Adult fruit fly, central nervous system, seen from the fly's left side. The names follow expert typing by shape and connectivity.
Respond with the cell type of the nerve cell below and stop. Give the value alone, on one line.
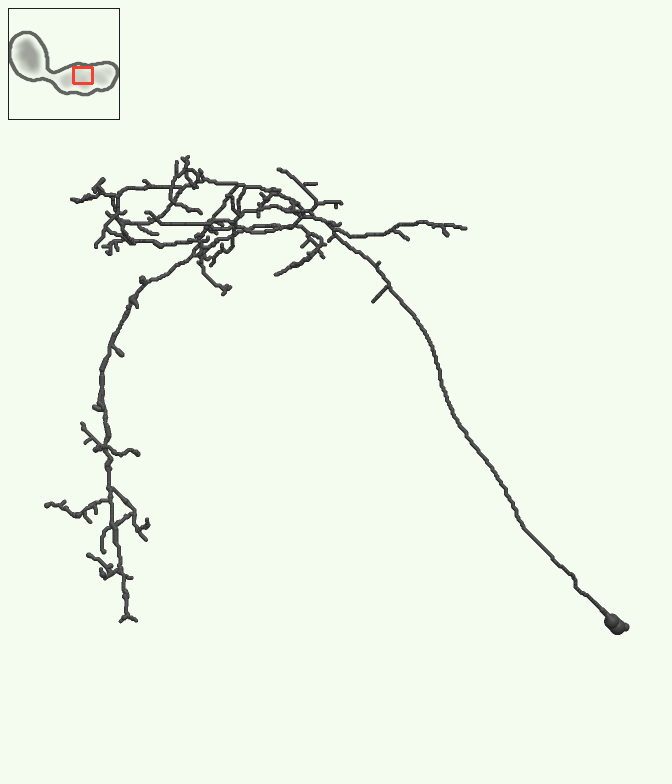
IN03B071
